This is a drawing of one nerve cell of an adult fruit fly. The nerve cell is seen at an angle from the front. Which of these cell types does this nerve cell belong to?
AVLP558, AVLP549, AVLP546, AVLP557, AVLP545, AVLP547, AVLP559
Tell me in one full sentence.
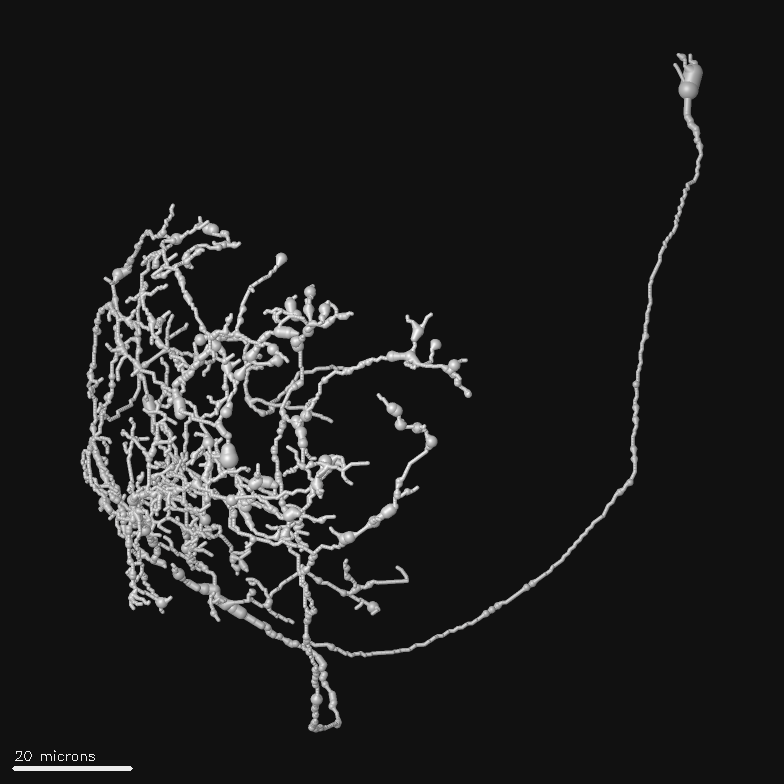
It is AVLP558 that this nerve cell is, by cell type.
